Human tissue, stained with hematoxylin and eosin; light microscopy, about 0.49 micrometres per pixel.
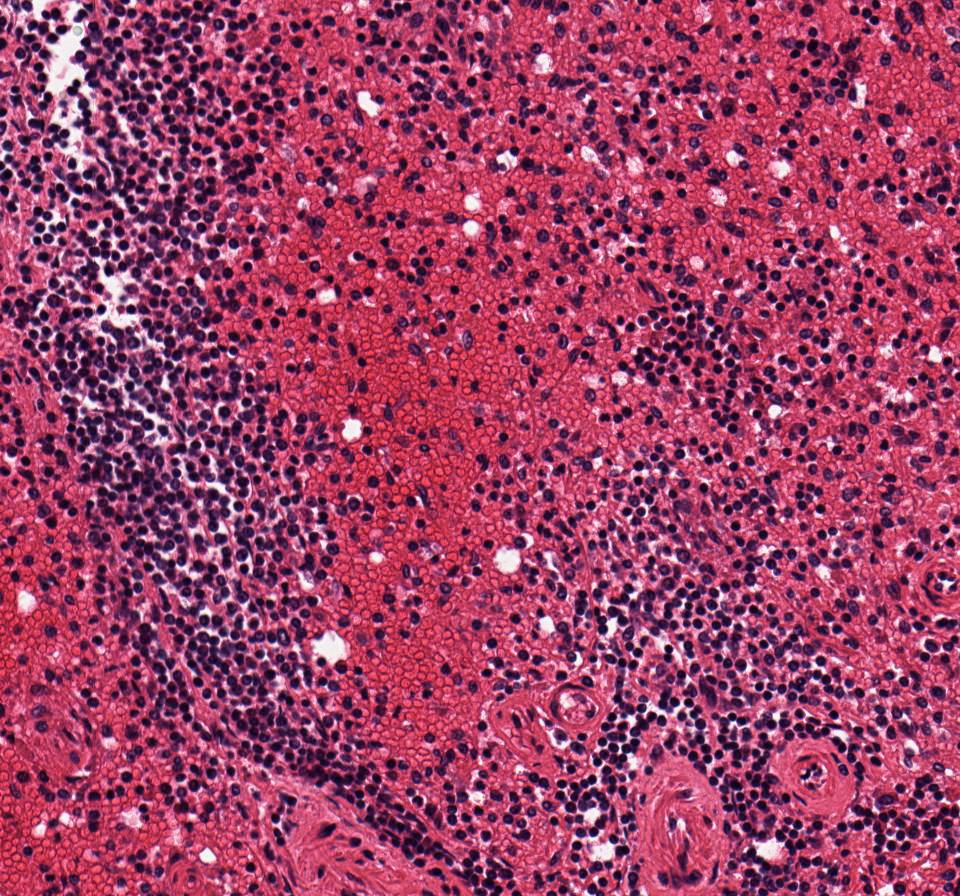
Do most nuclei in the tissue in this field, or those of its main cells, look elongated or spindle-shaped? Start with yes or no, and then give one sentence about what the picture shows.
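No. The lymphocytes have small, round, darkly stained nuclei with very scant cytoplasm.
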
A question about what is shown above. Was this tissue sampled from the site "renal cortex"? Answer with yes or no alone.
no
